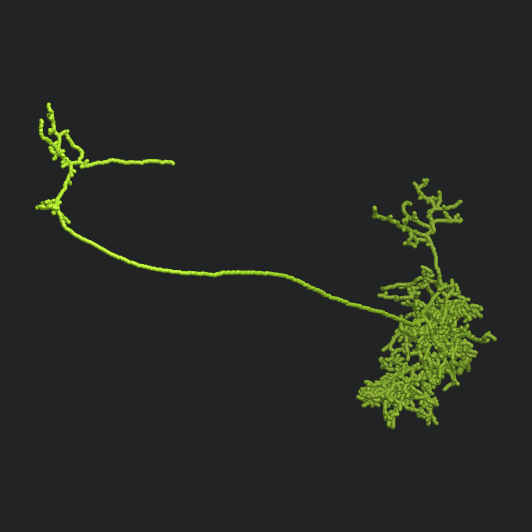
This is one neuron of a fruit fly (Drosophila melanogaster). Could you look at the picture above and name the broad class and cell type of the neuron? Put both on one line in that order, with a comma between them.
central-brain intrinsic neuron, AVLP217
